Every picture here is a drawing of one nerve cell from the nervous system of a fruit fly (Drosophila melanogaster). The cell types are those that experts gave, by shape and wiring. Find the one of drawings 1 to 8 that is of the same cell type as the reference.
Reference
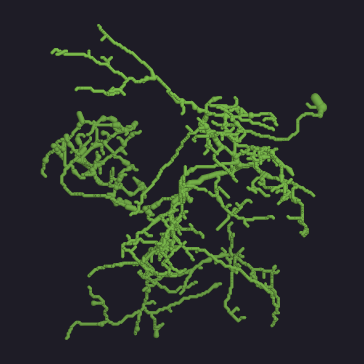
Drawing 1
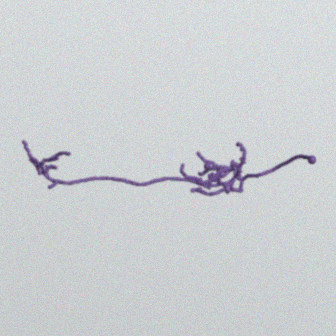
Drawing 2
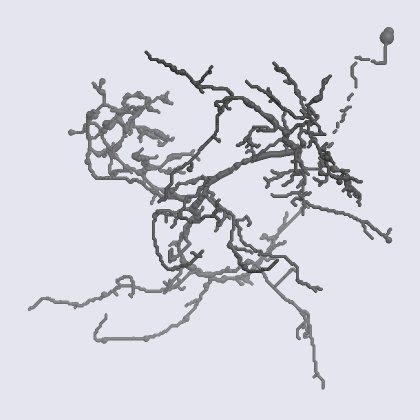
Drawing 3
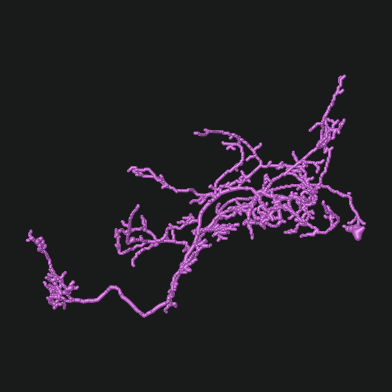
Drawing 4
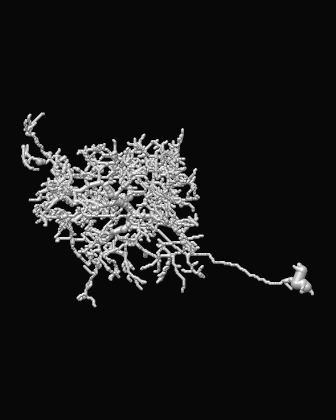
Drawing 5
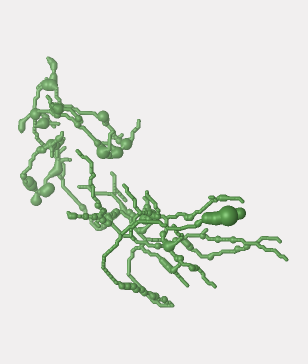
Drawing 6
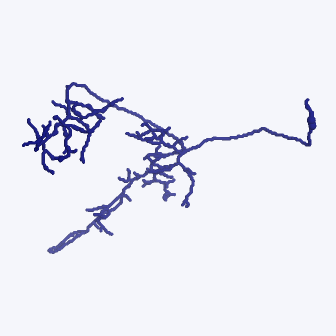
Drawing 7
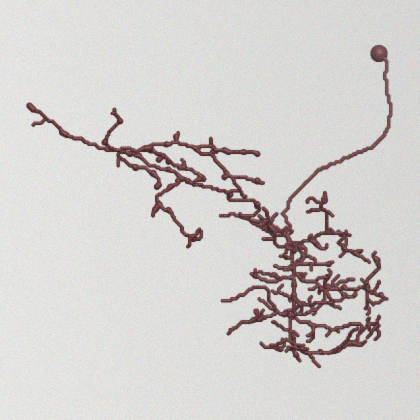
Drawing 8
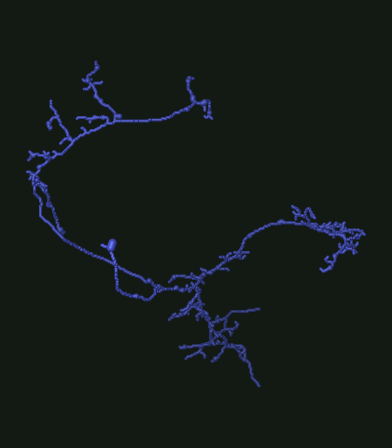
Drawing 2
